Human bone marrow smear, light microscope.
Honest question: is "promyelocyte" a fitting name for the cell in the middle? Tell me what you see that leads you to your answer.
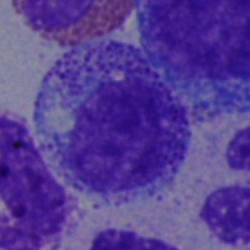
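Look first: the outline is round and smooth. The chromatin is dark purple and fine, with a fairly even pattern. In the pale blue-grey cytoplasm, widest at the upper left, dark purple granules are scattered, densest toward the outer edge, leaving a pale granule-poor patch just left of the nucleus.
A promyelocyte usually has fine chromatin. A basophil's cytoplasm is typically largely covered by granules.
Scattered granules with a granule-poor patch argue against basophil, though granules alone would suit either name, and the fine chromatin suits promyelocyte. So yes, promyelocyte fits.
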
